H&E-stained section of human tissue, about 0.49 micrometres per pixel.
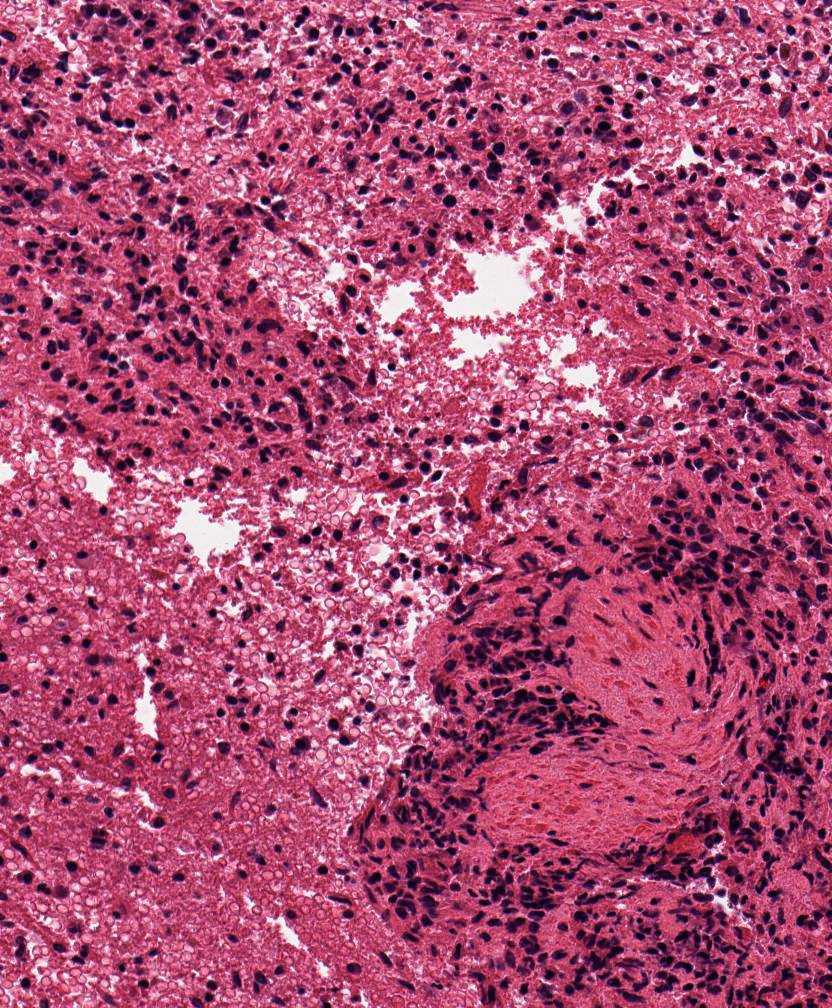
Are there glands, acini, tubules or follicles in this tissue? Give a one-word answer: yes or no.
No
